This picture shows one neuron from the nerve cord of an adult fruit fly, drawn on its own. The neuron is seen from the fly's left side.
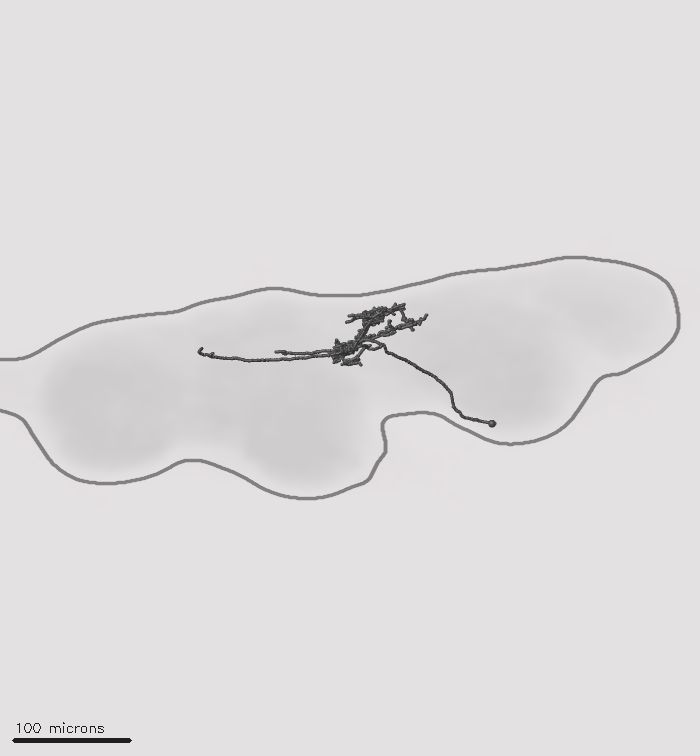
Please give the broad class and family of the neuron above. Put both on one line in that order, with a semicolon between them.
nerve-cord intrinsic neuron; hemilineage 07B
